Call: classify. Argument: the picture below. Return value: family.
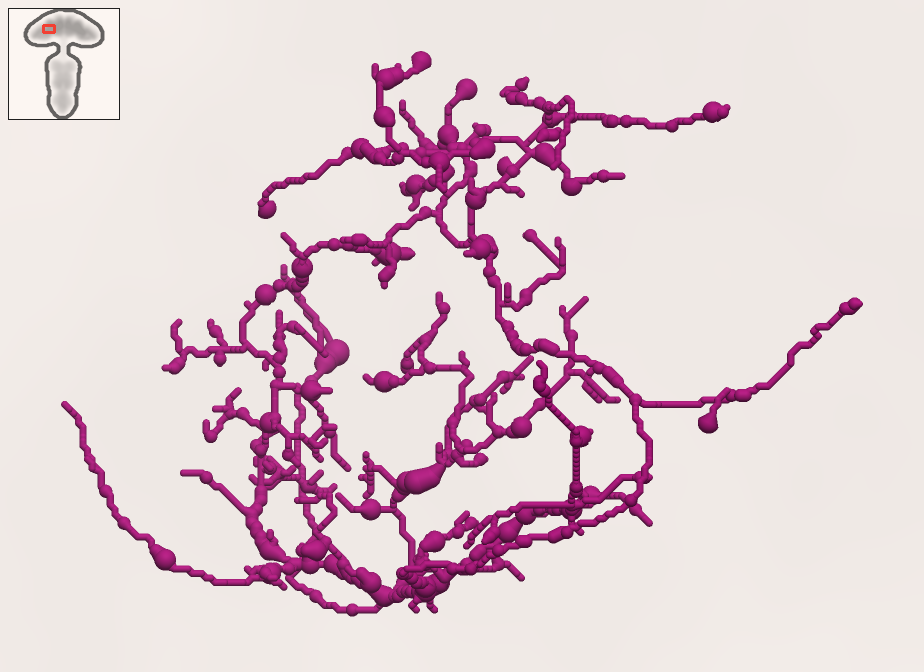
hemilineage LHa3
